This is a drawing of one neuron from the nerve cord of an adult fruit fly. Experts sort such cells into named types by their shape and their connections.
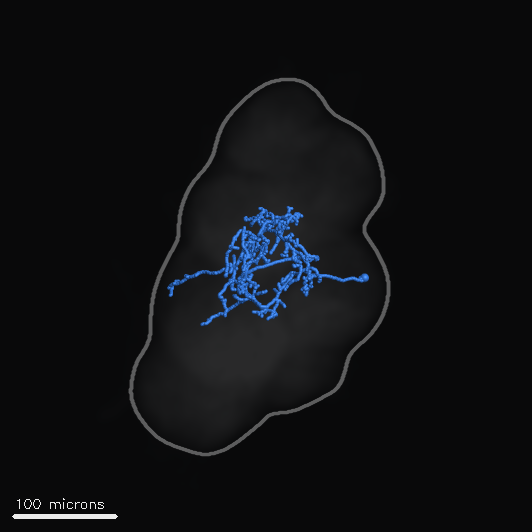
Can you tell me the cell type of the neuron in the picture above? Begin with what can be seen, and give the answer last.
From left to right in the picture it spans about 190 microns. As drawn here it is wider than it is tall. It is a nerve-cord intrinsic neuron. It is of cell type IN12A044.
